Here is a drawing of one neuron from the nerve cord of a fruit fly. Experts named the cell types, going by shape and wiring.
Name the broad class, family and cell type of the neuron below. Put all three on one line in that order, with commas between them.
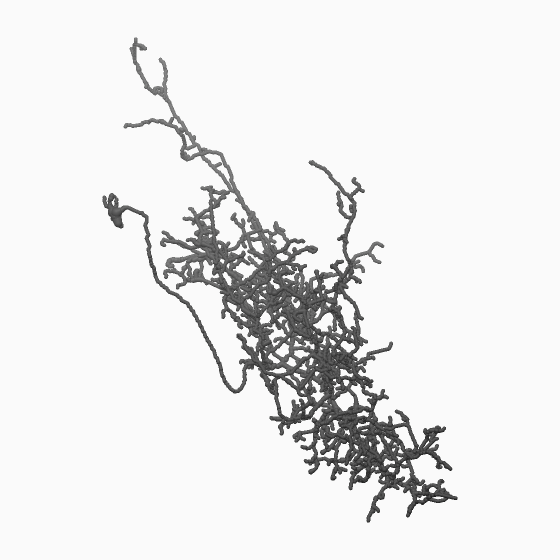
nerve-cord intrinsic neuron, hemilineage 11B, IN11B012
